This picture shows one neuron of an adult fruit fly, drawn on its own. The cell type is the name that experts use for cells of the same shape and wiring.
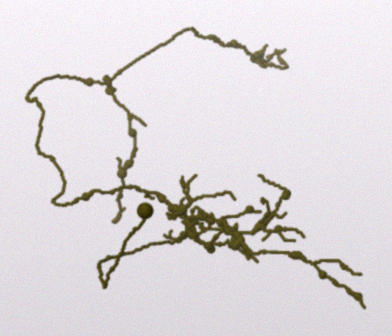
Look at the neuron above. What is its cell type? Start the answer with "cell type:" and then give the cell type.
cell type: IN10B042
